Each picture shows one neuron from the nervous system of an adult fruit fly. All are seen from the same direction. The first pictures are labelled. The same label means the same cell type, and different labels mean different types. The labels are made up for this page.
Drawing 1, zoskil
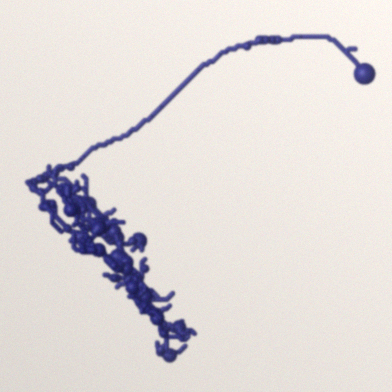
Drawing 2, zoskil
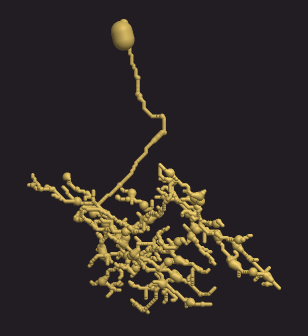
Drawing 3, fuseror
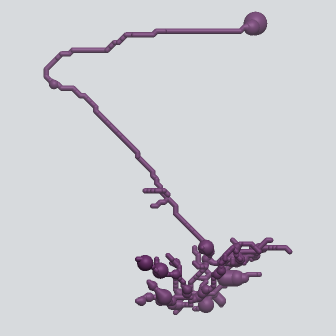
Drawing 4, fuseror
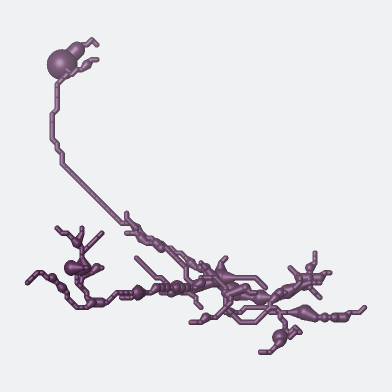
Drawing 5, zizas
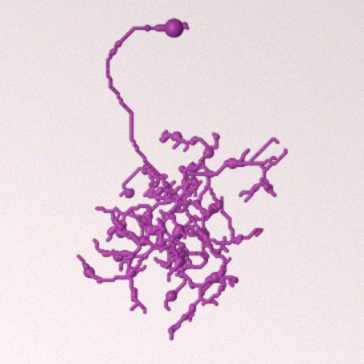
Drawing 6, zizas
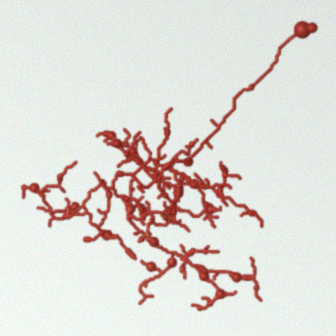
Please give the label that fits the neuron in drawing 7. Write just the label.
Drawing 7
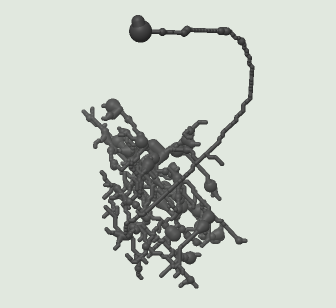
zizas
